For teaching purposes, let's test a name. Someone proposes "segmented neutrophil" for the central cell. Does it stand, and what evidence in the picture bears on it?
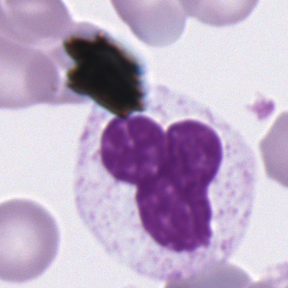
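Look at the granules: fine and purple, scattered through the cytoplasm.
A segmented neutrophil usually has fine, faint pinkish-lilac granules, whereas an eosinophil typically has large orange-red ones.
Fine granules, then, go with segmented neutrophil and against eosinophil. The cytoplasm surrounding the nucleus on all sides is pale pinkish-lilac.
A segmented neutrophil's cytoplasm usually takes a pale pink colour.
That leans toward segmented neutrophil too. The chromatin is dense and deep purple, with no nucleoli visible, and the cytoplasm has no vacuoles. On that balance, segmented neutrophil fits.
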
